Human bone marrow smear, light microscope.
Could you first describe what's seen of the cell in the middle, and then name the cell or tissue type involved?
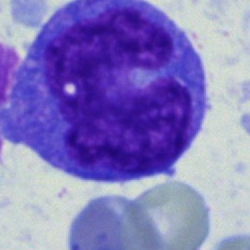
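Notice first that the cell outline is roughly round. The nucleus is deeply indented from the right side, so it looks folded, rather like a horseshoe. Follow the rim of cytoplasm around and you will find it broadest on the left. No coarse granules show in that cytoplasm. What you are looking at is a monocyte.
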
